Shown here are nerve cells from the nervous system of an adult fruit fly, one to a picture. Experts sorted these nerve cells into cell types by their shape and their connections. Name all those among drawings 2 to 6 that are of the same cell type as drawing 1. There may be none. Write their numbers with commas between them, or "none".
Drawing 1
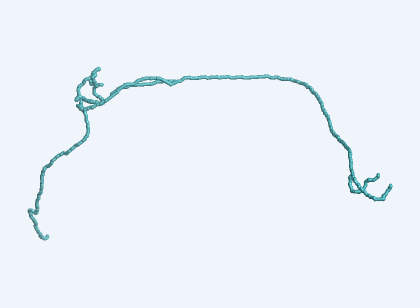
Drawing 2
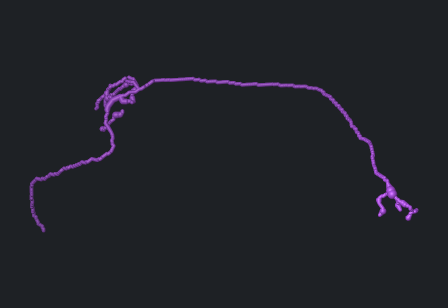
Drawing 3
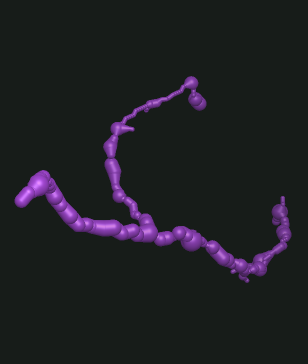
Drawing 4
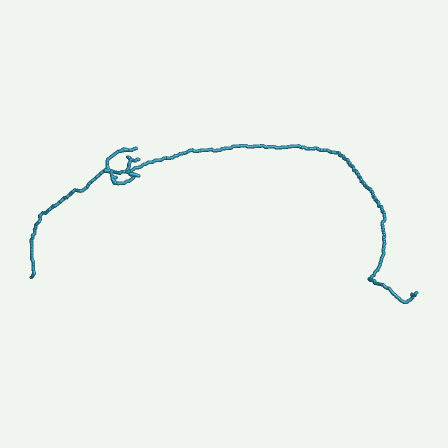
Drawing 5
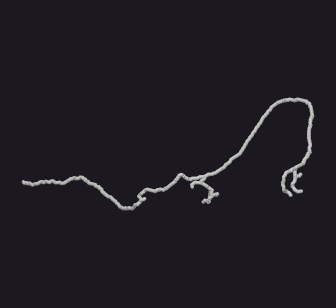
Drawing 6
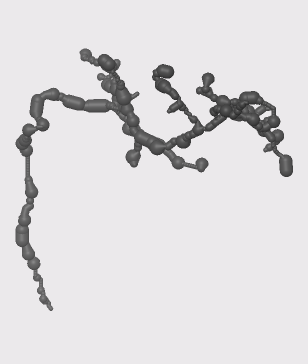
2, 4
